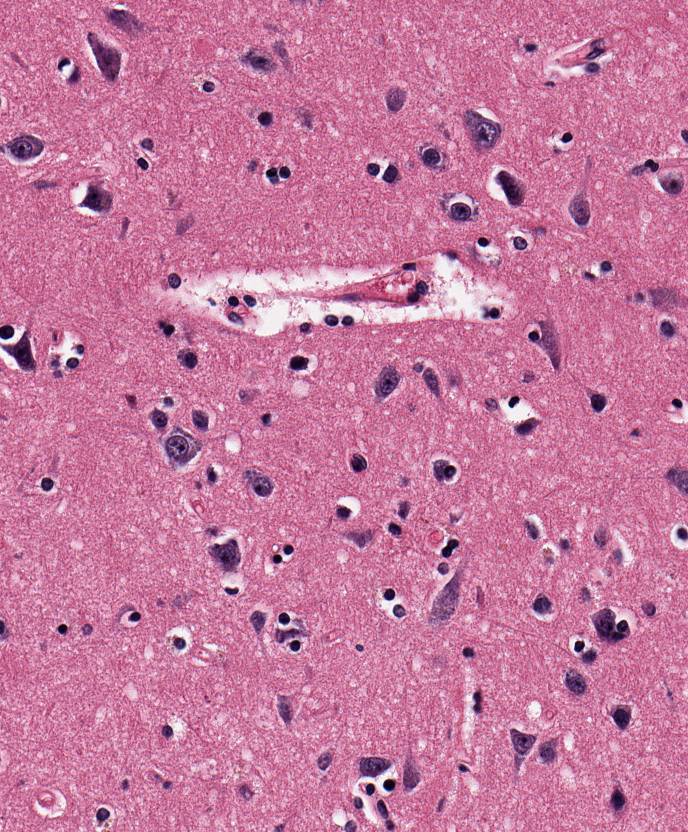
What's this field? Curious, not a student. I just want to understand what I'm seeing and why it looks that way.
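Cerebral cortex fills the field as finely fibrillary pink neuropil with singly scattered cells and no epithelium, glands or fat cells. Large angular, triangular neurons with purple-pink cytoplasm lie throughout; some, as at the left middle, have a pale vesicular nucleus and dark nucleolus.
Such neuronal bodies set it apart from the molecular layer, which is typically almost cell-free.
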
